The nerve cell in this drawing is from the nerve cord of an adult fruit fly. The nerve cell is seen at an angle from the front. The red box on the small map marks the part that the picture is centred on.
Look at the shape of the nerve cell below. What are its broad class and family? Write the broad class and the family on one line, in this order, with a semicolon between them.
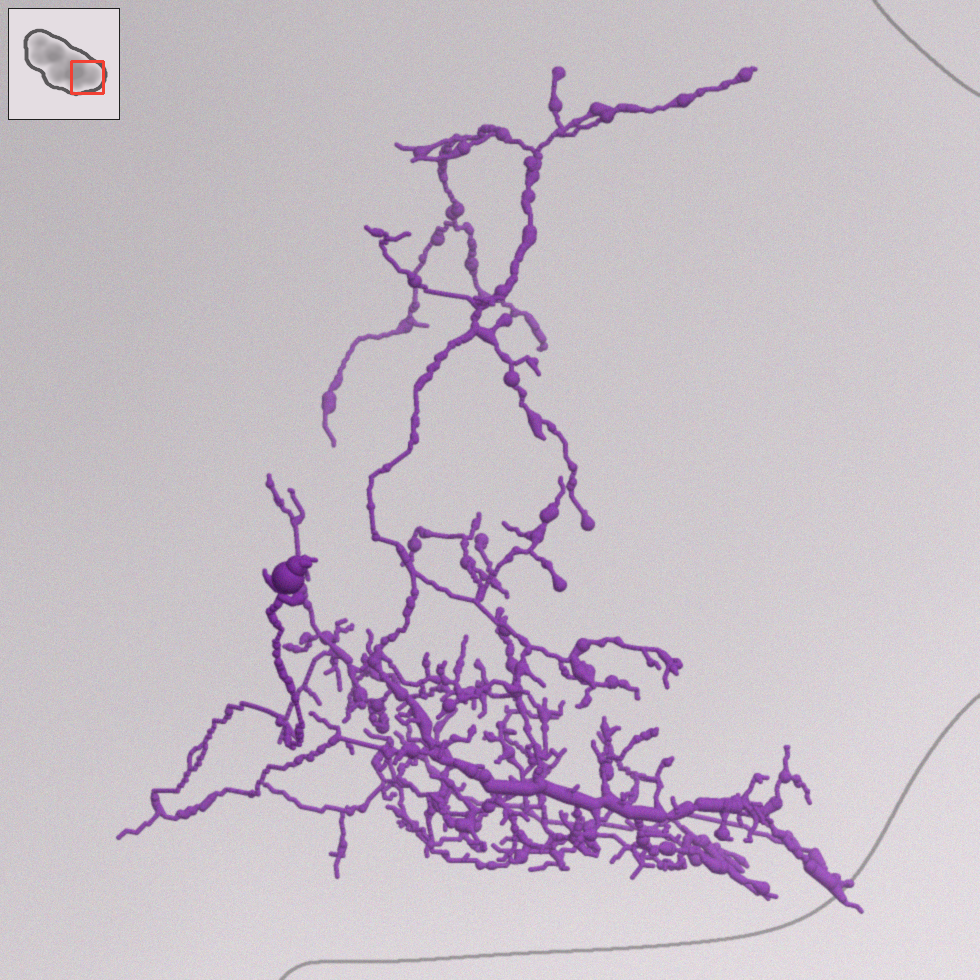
nerve-cord intrinsic neuron; hemilineage 09B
